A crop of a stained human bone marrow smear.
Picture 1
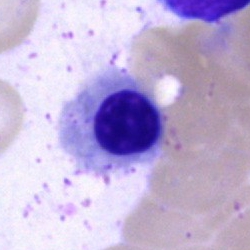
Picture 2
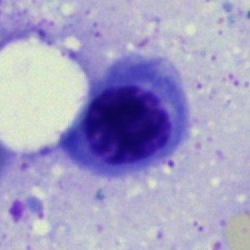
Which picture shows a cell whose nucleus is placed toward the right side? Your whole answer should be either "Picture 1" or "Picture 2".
Picture 1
